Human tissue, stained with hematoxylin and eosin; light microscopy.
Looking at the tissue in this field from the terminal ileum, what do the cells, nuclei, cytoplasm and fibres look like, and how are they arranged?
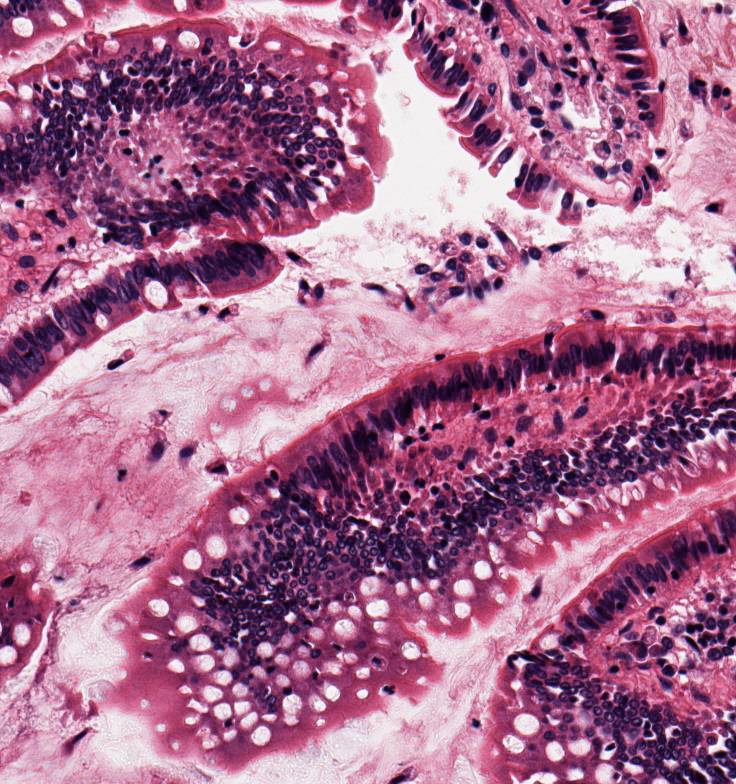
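Several elongated projections covered by epithelium run diagonally across the field, with lumen separating them. Each is covered by a single layer of tall columnar cells whose elongated nuclei sit near the cell bases. A thin, bright pink band lines the luminal surface of these columnar cells. Between the projections, the space holds pale pink wispy material and a few scattered cells.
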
